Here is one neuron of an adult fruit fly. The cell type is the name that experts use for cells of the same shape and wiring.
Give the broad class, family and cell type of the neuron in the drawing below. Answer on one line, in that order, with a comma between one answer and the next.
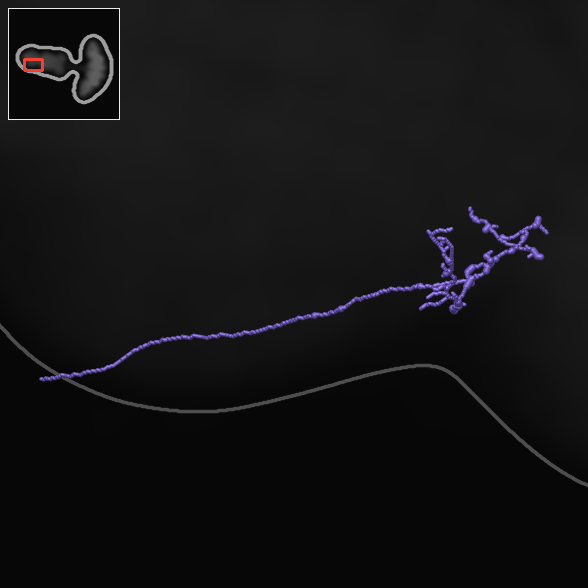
sensory neuron entering the nerve cord, class mechanosensory tactile, SNta03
